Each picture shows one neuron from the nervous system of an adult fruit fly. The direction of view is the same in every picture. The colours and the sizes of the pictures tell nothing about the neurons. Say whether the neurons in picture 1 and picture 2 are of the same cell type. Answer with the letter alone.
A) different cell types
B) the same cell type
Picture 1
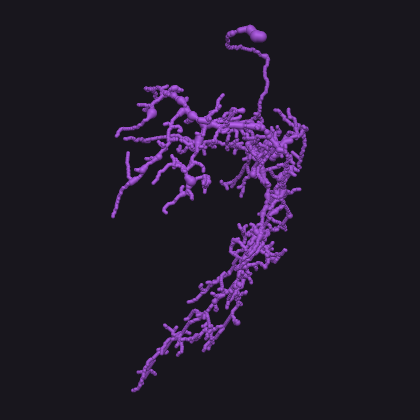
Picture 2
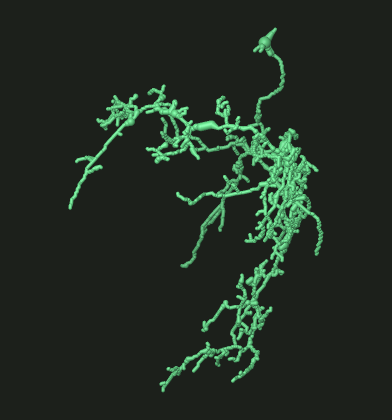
B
